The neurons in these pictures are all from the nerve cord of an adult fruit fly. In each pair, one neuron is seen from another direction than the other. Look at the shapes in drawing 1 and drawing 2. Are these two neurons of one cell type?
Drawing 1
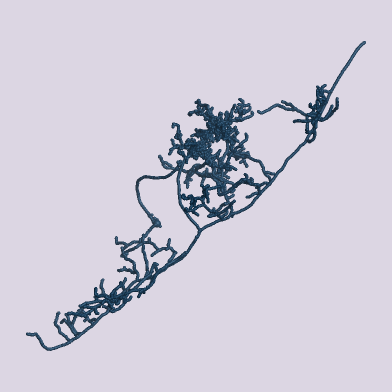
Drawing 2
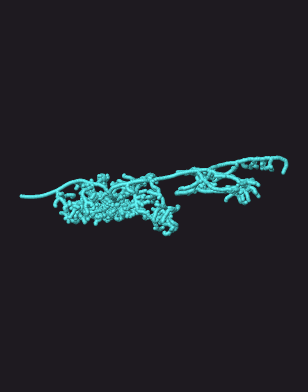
yes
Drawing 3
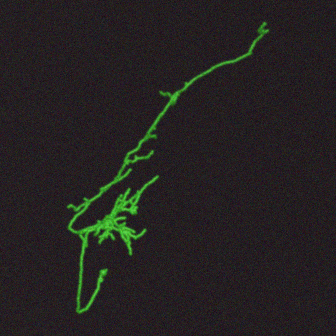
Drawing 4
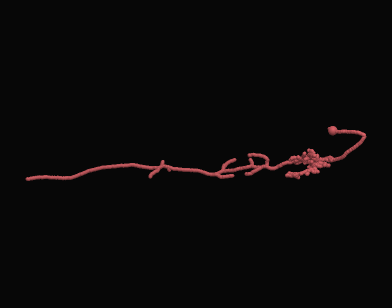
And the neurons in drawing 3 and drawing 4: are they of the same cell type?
yes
